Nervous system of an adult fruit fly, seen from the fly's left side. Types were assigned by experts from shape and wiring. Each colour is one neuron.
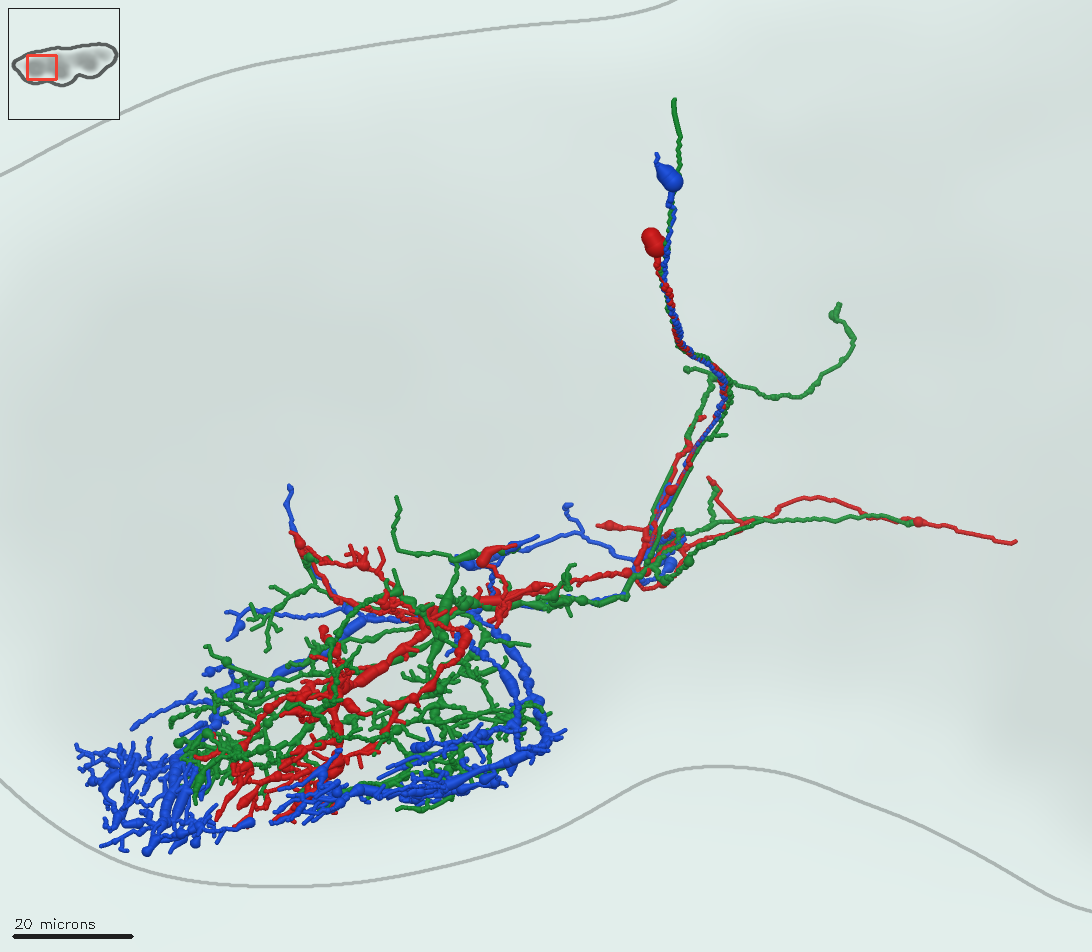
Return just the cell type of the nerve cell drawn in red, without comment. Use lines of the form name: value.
cell type: IN23B074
